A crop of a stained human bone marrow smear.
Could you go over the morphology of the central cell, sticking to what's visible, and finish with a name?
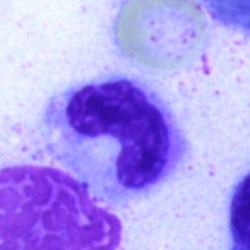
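The nucleus of the central cell is a single thick band, curved into a horseshoe. Its hollow faces toward the lower left. Pale greyish blue cytoplasm fills that hollow. The outer edge of the cell is faint and poorly defined against the background. This is a band neutrophil.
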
